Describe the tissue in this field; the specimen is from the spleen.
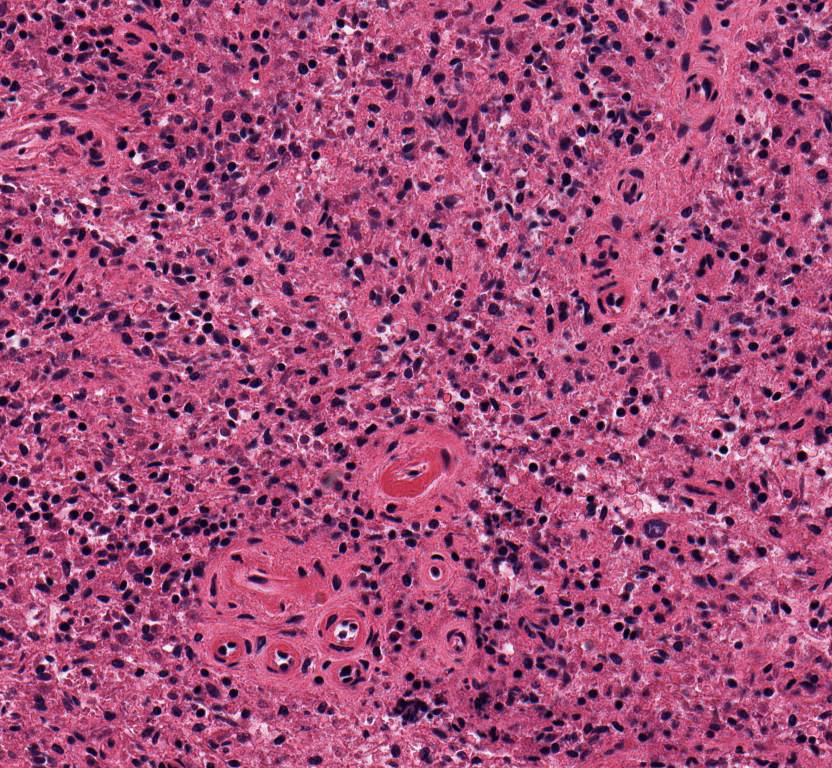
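Lower left: cluster of several small vessels, thick concentrically layered pink walls. Near centre: single vessel, thick eosinophilic wall, narrow lumen. Nuclei mostly small, round, darkly stained. Pink, finely fibrillary matrix between cells.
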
